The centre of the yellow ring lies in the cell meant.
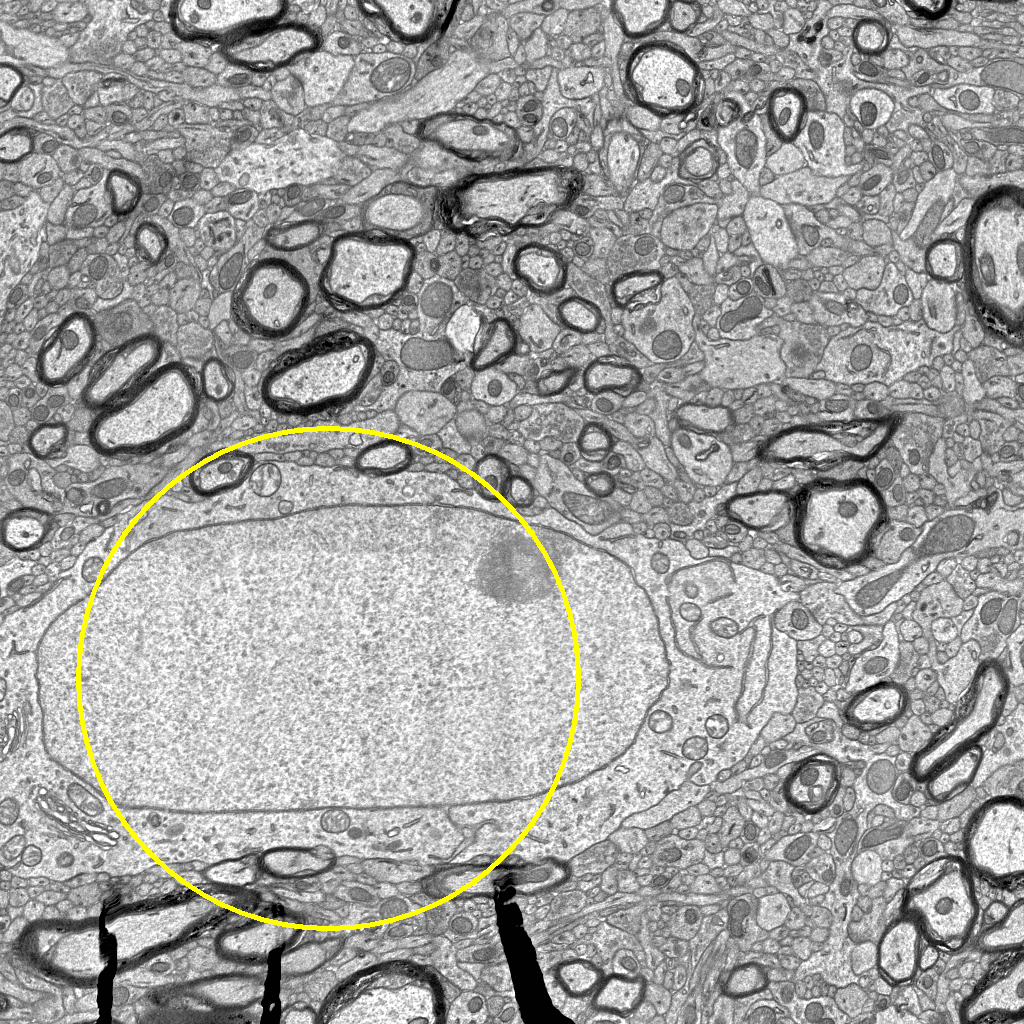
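Excitatory neuron, nucleus a long oval lying horizontal. The envelope's smooth, no deep infoldings, and the chromatin's pale and finely dispersed, without a thick dark band along the envelope. Note the rounded, darker grey patch in the upper right of the nucleus.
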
